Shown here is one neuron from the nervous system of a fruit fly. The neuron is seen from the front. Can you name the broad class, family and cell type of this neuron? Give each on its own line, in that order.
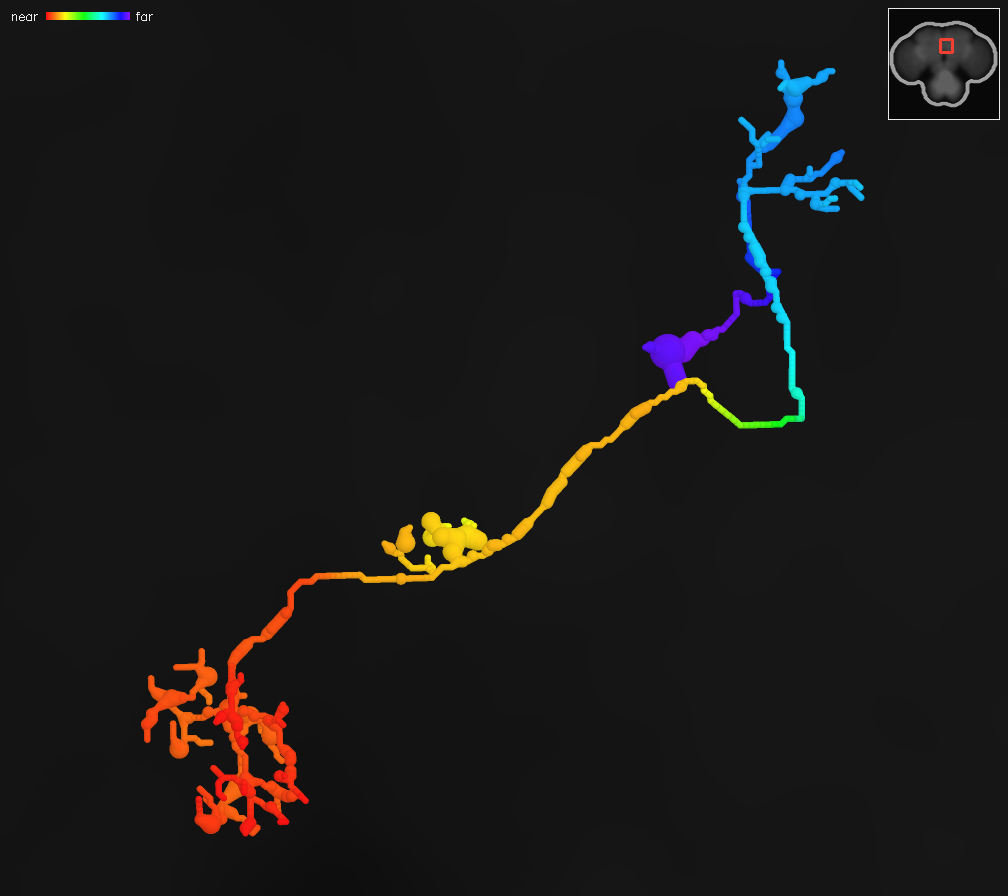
central-brain intrinsic neuron
class CX
PFNp_c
